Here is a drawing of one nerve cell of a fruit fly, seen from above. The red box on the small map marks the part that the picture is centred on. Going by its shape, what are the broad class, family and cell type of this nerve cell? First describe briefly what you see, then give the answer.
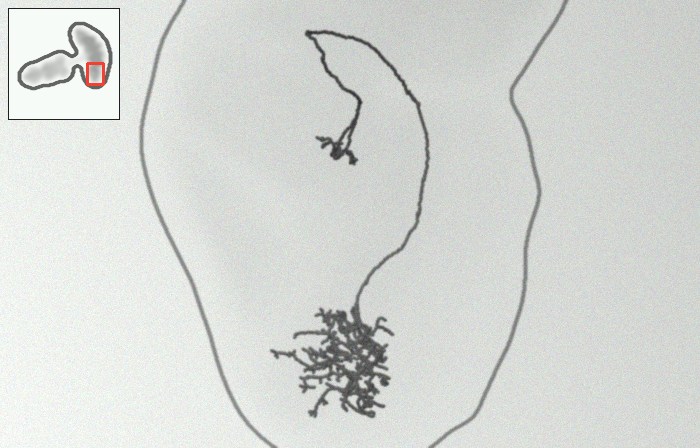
It lies in the brain. Dozens of branch ends can be seen. This is an optic-lobe intrinsic neuron. The family is MeLo. The cell type is MeLo2.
